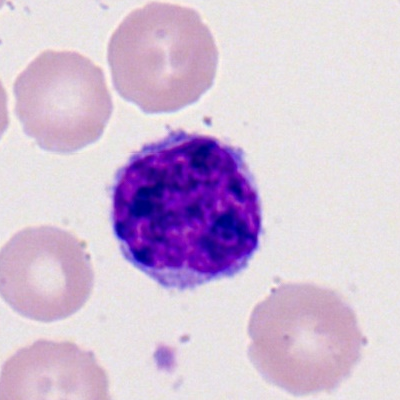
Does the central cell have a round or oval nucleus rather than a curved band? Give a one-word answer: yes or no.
Yes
